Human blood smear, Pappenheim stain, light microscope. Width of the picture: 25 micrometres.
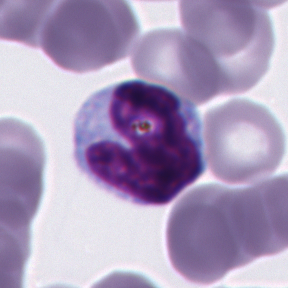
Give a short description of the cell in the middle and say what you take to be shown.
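Outline round, smooth. Nucleus deeply indented, folded into a curved shape; occupies most of the cell. Chromatin dark purple. Name: typical lymphocyte.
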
